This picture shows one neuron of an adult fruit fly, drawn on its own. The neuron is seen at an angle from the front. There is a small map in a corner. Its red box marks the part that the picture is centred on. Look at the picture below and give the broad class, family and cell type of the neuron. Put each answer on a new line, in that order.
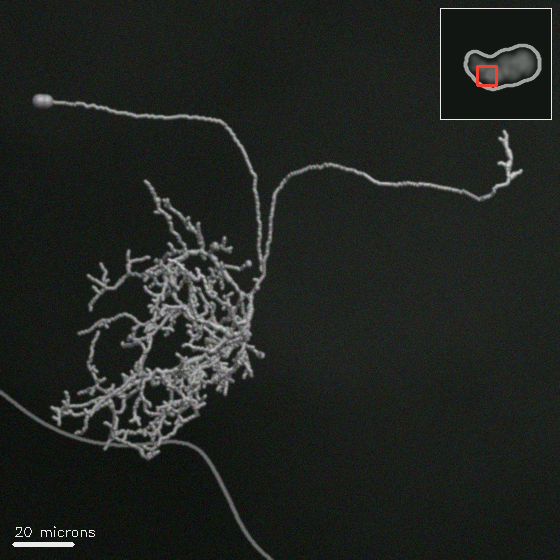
nerve-cord intrinsic neuron
hemilineage 23B
IN23B018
